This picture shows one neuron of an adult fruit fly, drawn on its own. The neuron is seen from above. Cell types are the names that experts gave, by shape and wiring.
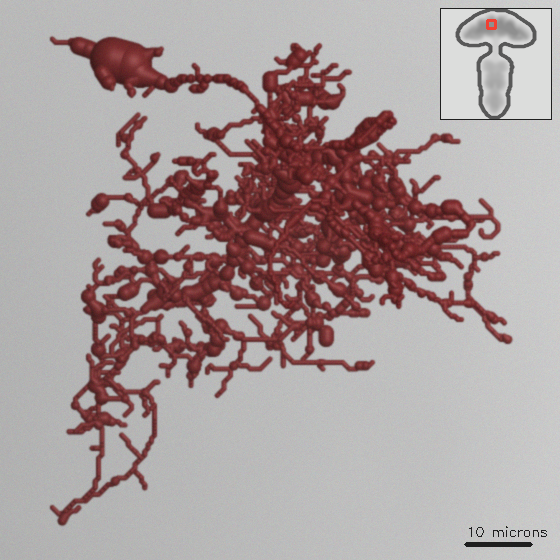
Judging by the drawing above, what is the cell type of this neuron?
GNG534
